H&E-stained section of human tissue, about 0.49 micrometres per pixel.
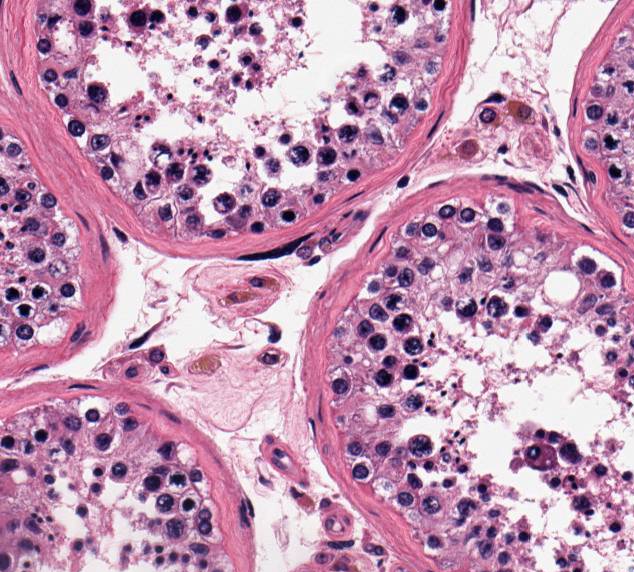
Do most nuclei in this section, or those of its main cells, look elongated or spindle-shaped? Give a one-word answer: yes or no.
No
